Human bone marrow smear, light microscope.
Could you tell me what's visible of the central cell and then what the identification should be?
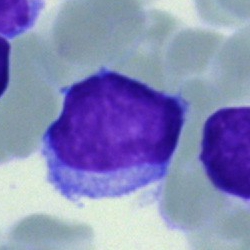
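Start with the nucleus: it is a single mass, without lobes. Now look at the chromatin, which is finely textured and has no coarse dark clumps. The cytoplasm lies as a band along the lower side of the cell. Follow its lower edge and you will find it ragged, with small fine projections. This cell is a lymphocyte.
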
